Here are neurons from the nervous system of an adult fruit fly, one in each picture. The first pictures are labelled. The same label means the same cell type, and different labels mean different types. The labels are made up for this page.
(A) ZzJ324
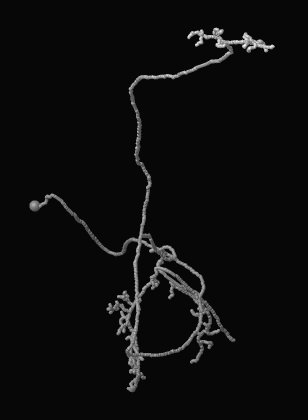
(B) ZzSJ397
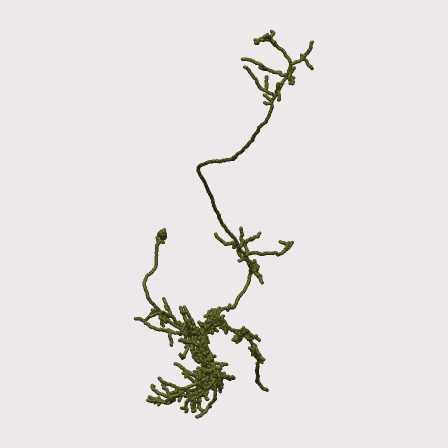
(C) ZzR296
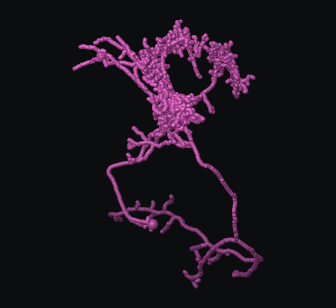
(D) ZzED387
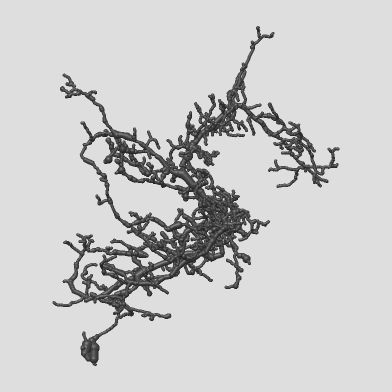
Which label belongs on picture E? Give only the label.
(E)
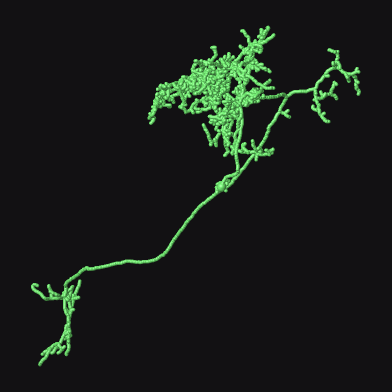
ZzSJ397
